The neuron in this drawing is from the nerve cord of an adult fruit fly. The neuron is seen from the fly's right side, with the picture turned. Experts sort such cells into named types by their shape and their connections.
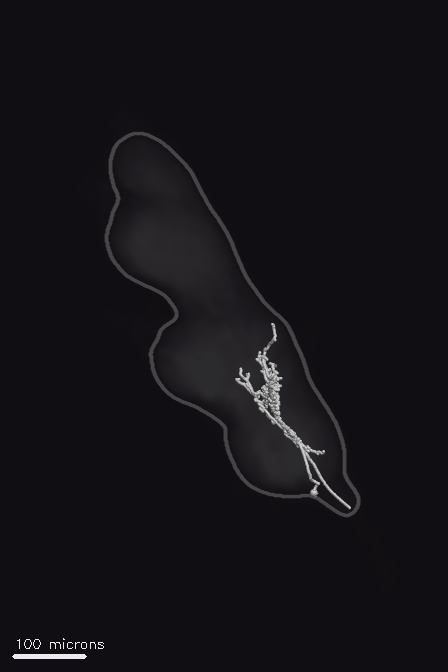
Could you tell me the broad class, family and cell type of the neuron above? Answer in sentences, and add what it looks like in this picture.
This is an ascending neuron. Its family is hemilineage 08B. Its cell type is AN08B061. By the scale bar it is about 250 microns tall in this view. In this view it is taller than it is wide.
